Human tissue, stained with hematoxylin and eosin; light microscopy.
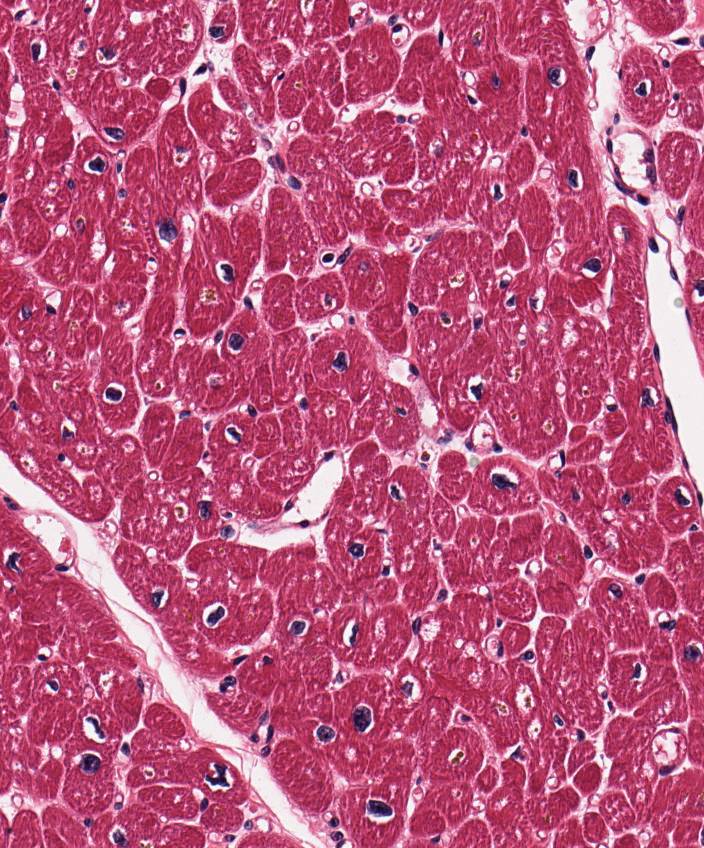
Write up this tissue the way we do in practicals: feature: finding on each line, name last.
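Plane: muscle fibres cut mostly in cross section, rounded or polygonal
Cytoplasm: deep pink-red with eosin
Granules: fine, yellow-brown, close to the nuclei of many fibres
Stroma: thin strands of pale connective tissue between fibres
Capillaries: small, within the strands, with flattened dark nuclei
Name: left ventricle of the heart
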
